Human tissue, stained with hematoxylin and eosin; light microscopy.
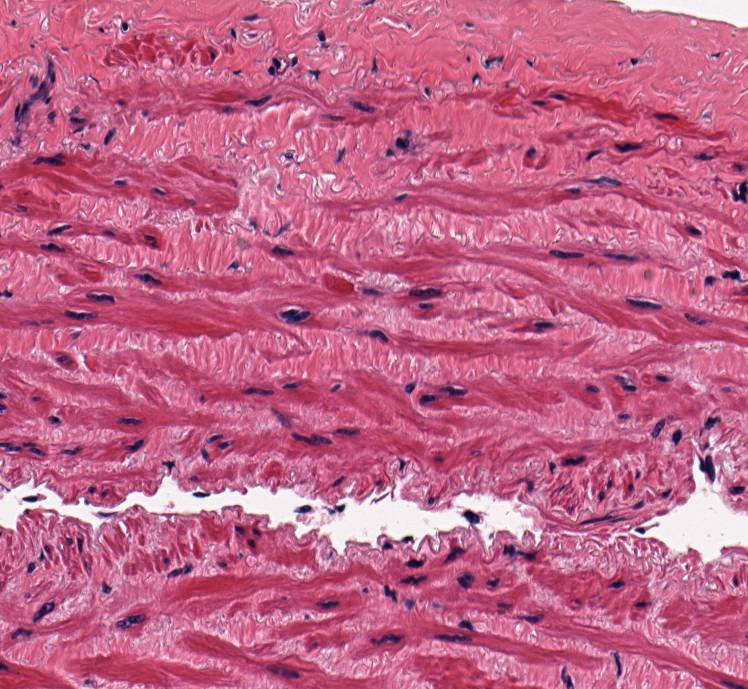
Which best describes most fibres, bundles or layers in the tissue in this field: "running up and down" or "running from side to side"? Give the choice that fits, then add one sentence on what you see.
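Running from side to side. Elongated eosinophilic fibres run roughly horizontally and parallel across the whole field.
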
